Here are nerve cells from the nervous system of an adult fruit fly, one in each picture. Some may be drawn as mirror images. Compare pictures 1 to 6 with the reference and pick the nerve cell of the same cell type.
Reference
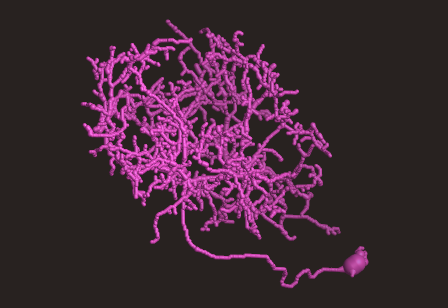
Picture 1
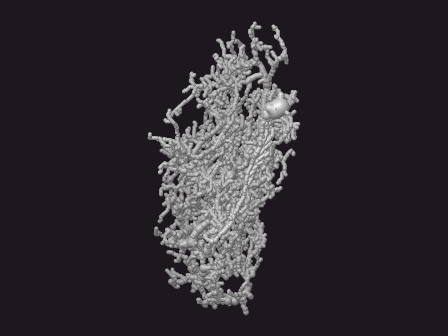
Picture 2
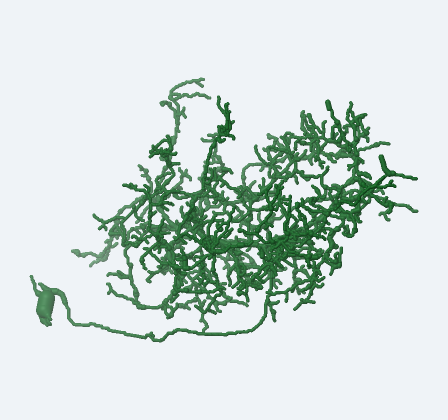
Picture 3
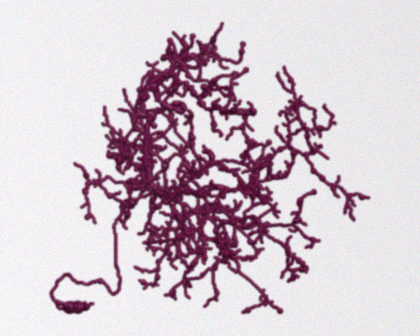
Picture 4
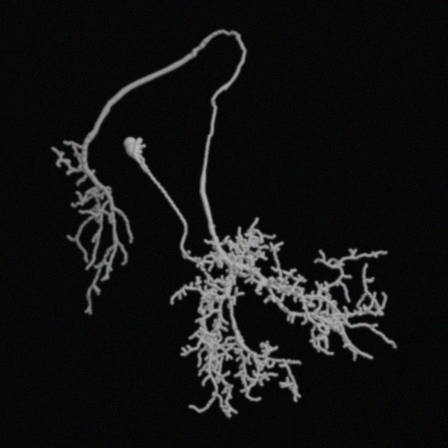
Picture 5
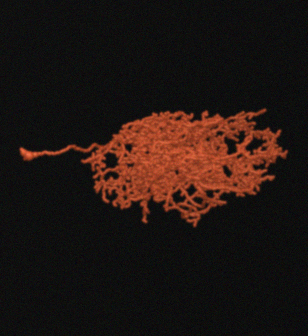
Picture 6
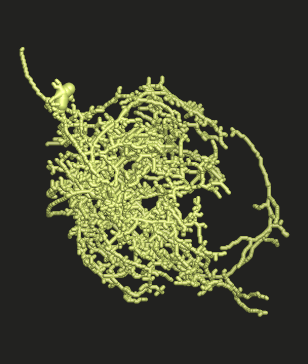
3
